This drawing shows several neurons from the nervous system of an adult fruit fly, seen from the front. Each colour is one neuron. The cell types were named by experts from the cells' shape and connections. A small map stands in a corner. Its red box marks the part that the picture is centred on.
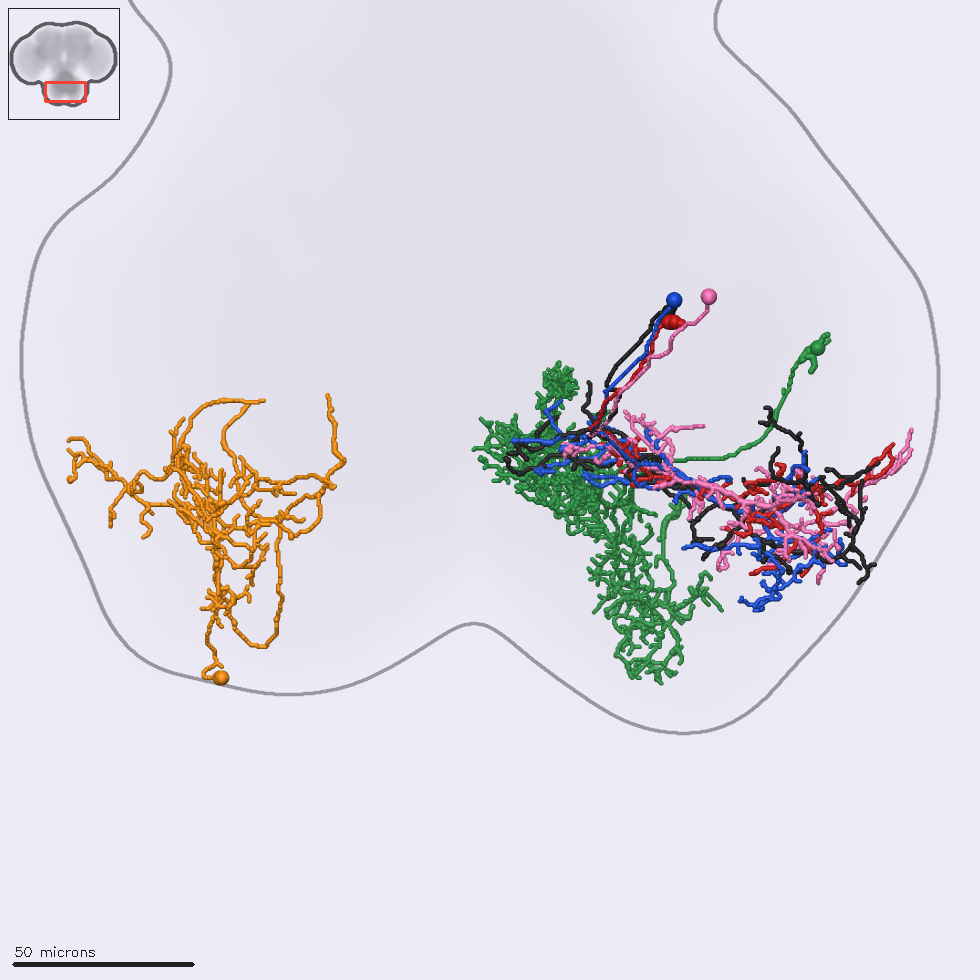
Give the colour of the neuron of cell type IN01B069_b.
orange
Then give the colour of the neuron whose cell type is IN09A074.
red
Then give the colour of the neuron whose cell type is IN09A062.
black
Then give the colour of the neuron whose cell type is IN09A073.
blue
